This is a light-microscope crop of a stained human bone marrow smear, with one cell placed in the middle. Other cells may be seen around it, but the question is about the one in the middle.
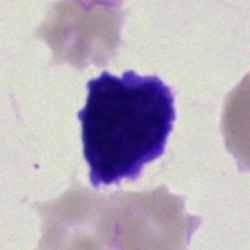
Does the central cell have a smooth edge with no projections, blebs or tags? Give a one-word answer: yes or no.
No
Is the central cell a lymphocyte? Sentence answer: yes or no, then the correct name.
No, the cell in the middle of the crop counts as a blast and not as a lymphocyte.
